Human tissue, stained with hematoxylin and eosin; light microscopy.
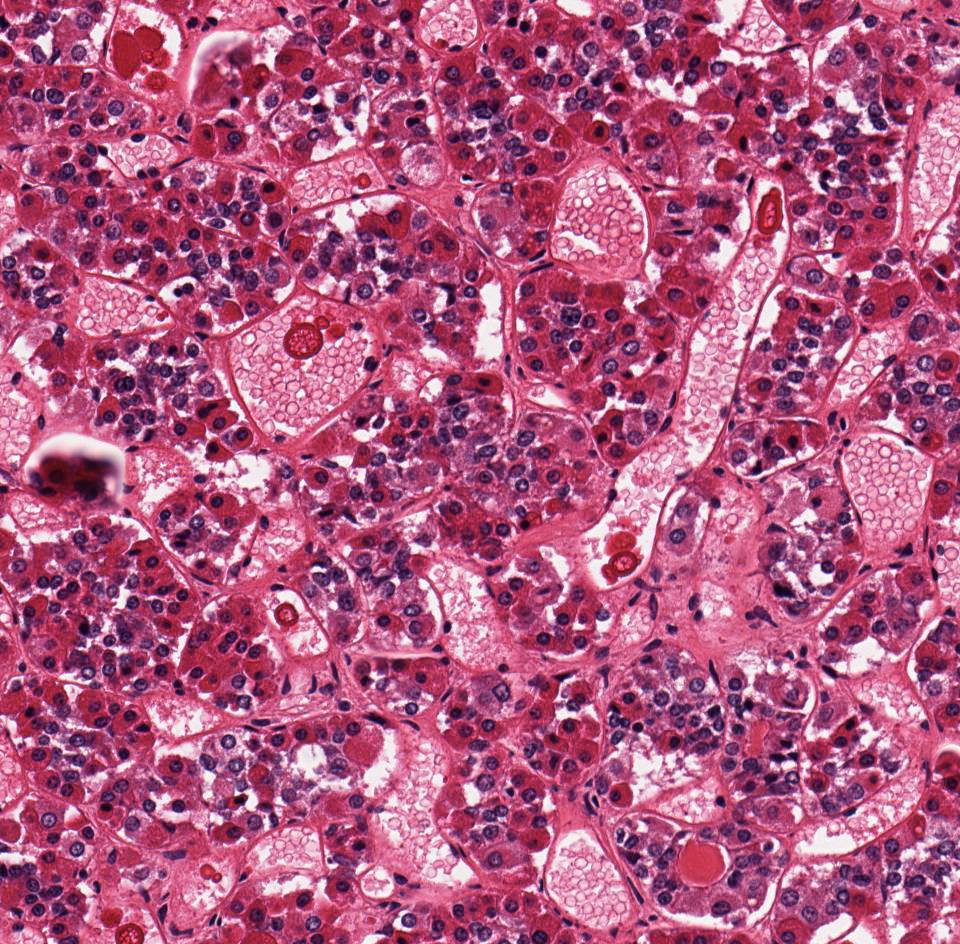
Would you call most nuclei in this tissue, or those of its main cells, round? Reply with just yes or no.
Yes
